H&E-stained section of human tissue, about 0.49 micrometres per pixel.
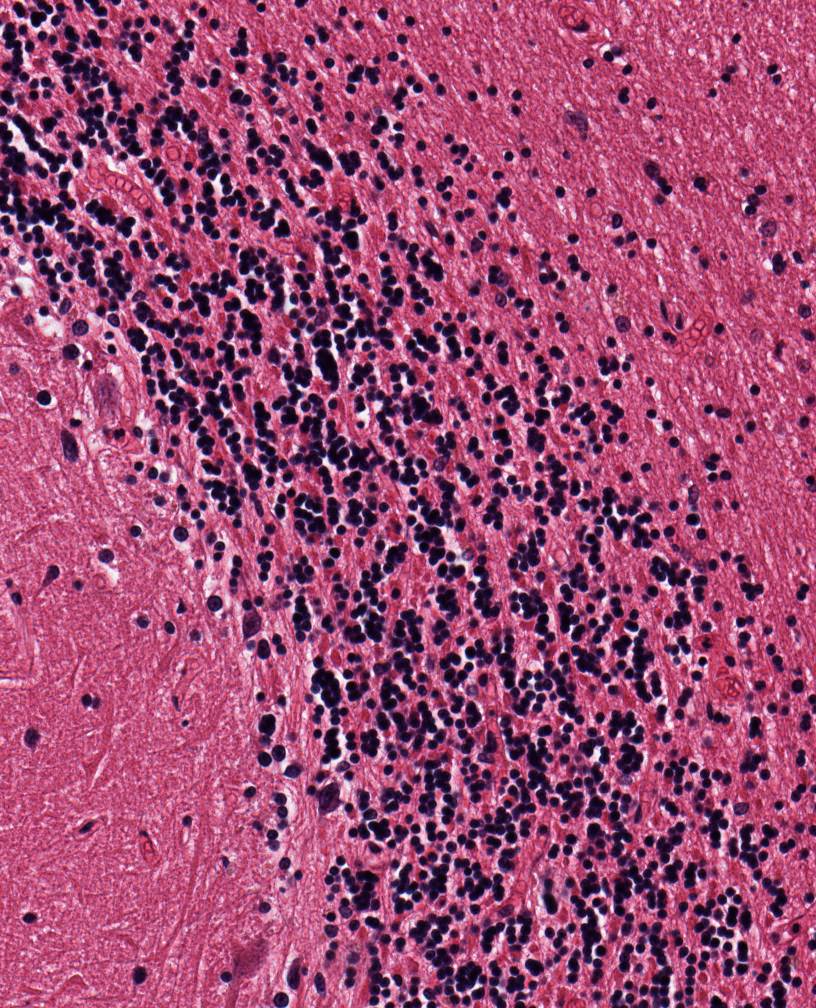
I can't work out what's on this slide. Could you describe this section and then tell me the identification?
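A broad band of densely packed small dark nuclei crosses the field diagonally from upper left to lower right. They are round, deeply haematoxylin-stained, with scant visible cytoplasm. The upper right is a pale pink fibrillary zone with sparse nuclei; the lower left, pink fibrillary tissue with a few scattered nuclei. The section is cerebellum.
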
